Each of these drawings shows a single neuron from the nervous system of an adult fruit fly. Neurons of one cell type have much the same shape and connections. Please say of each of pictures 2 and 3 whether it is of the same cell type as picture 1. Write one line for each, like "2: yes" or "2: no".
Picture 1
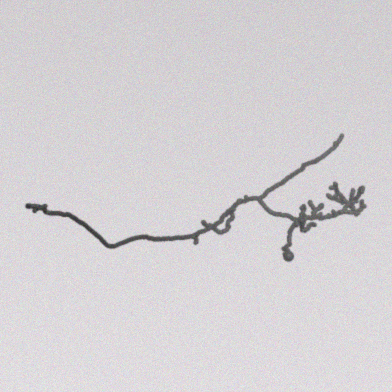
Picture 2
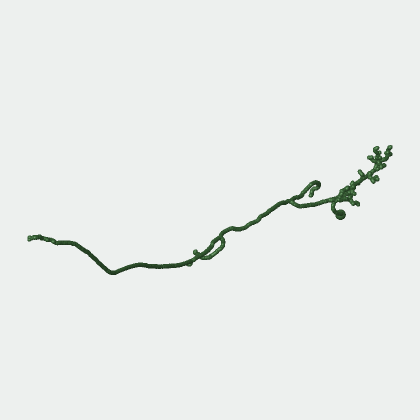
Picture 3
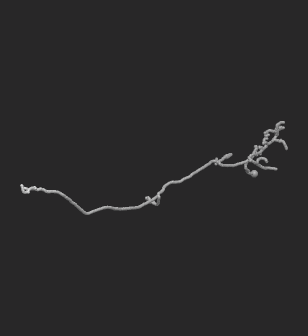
2: yes
3: yes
